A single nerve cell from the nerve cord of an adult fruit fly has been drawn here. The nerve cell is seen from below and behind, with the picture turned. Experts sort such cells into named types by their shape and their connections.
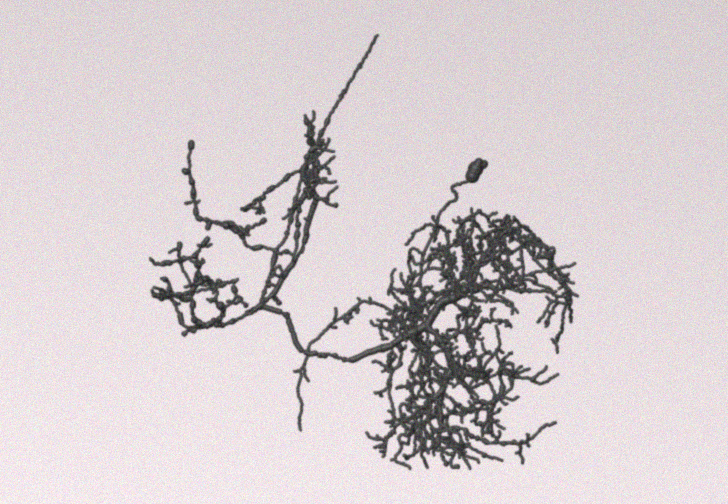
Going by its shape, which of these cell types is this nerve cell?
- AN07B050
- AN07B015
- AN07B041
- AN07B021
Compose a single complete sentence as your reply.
This nerve cell is categorized as cell type AN07B015.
